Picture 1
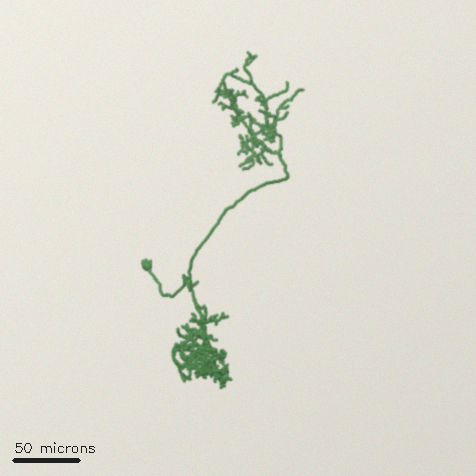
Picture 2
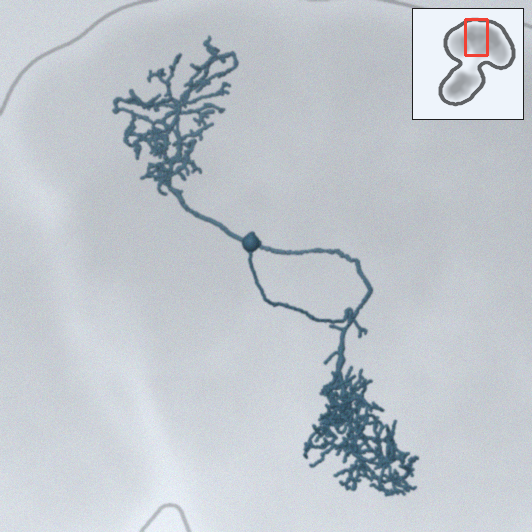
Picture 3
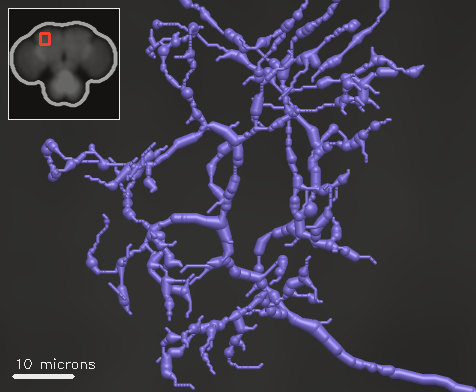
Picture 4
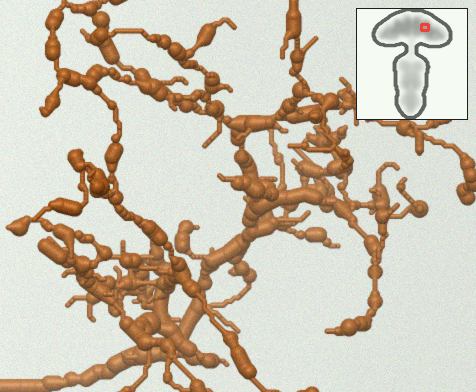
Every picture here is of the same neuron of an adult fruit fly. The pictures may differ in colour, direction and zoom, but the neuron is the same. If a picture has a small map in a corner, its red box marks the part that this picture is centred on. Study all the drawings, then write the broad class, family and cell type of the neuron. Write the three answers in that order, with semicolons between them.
central-brain intrinsic neuron; hemilineage ALl1_ventral; SLP235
